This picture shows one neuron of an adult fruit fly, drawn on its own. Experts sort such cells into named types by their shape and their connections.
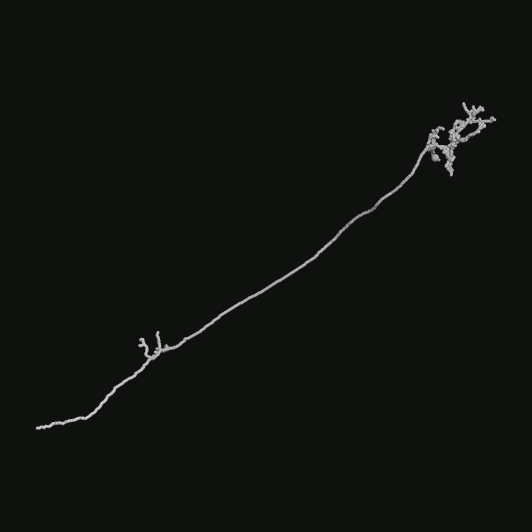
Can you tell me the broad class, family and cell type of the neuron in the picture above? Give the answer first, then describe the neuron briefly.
This is a descending neuron. The family is hemilineage LB12. It is of cell type DNg05_b. As drawn here it is wider than it is tall.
